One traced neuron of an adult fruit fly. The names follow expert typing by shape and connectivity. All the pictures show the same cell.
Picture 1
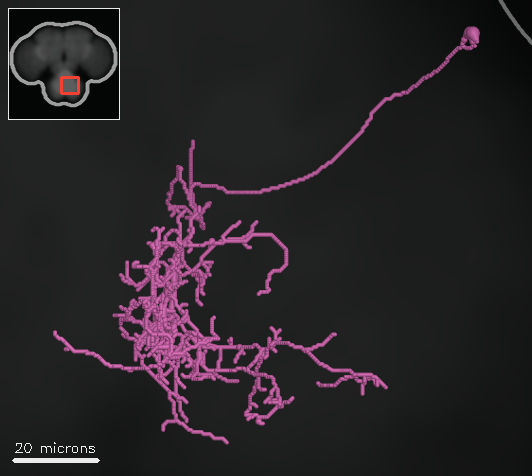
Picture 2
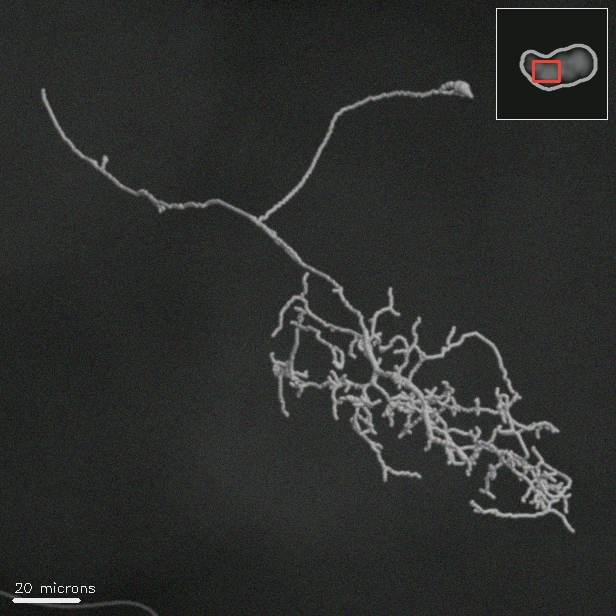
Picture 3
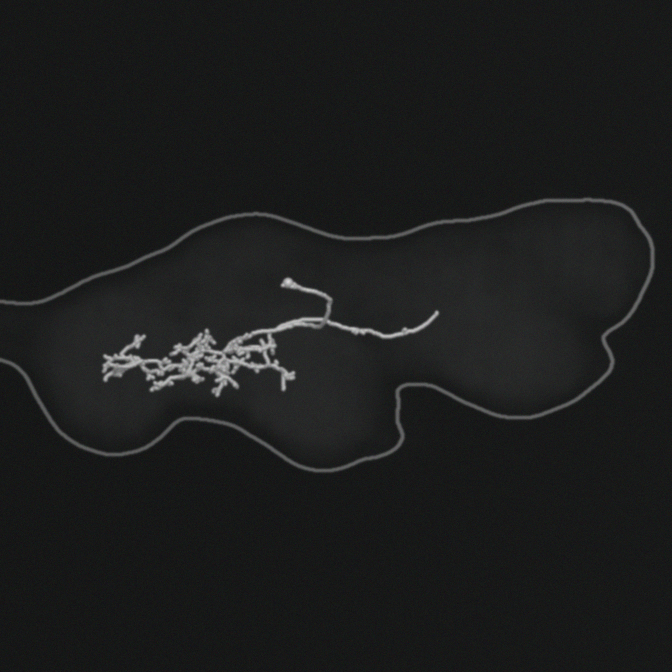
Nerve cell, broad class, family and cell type: nerve-cord intrinsic neuron; hemilineage 11A; IN11A032_c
